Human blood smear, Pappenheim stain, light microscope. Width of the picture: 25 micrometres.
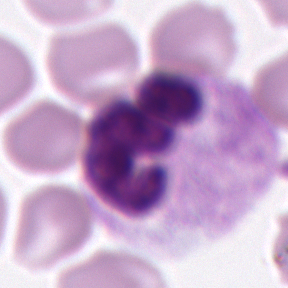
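Segmented neutrophil at the centre of a stained peripheral blood smear. Its outline is roughly round and smooth, and the chromatin is dense, dark purple and clumped, with no nucleoli visible. You'll also catch fine, faint lilac granules in the cytoplasm.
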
